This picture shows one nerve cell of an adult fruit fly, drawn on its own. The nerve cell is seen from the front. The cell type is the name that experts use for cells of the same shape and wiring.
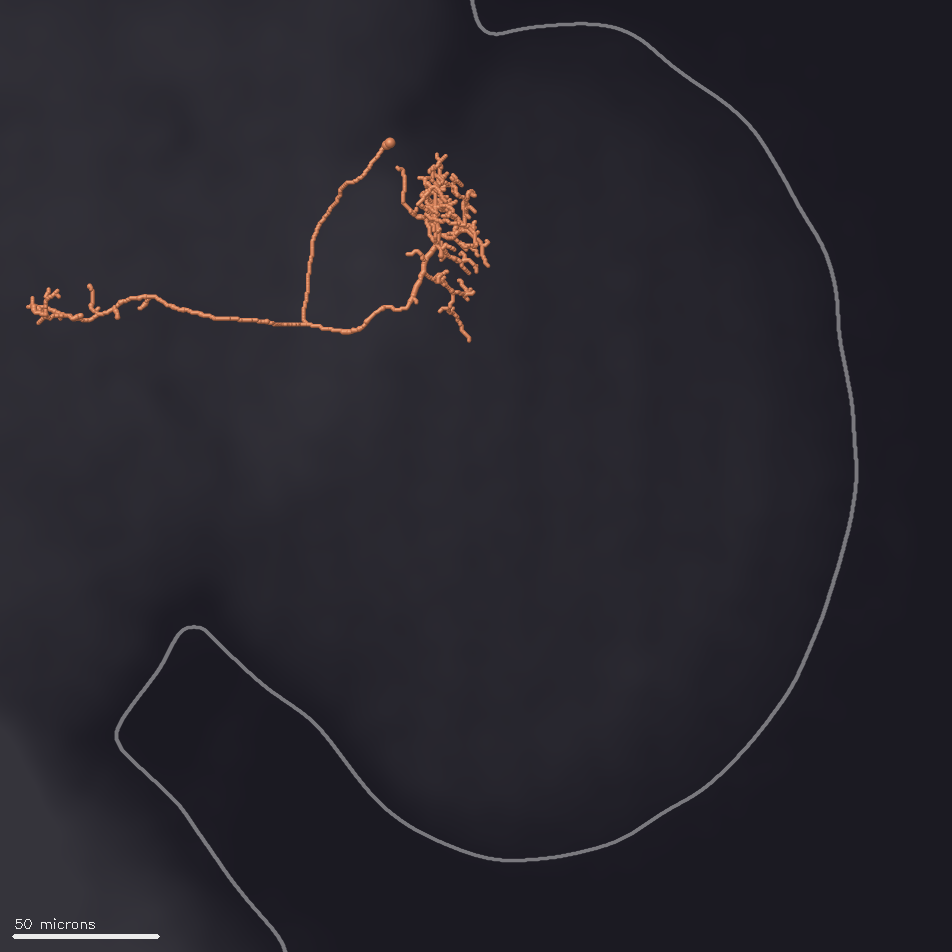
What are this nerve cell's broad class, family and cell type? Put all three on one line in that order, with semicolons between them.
visual projection neuron; hemilineage VPNd1; LC22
